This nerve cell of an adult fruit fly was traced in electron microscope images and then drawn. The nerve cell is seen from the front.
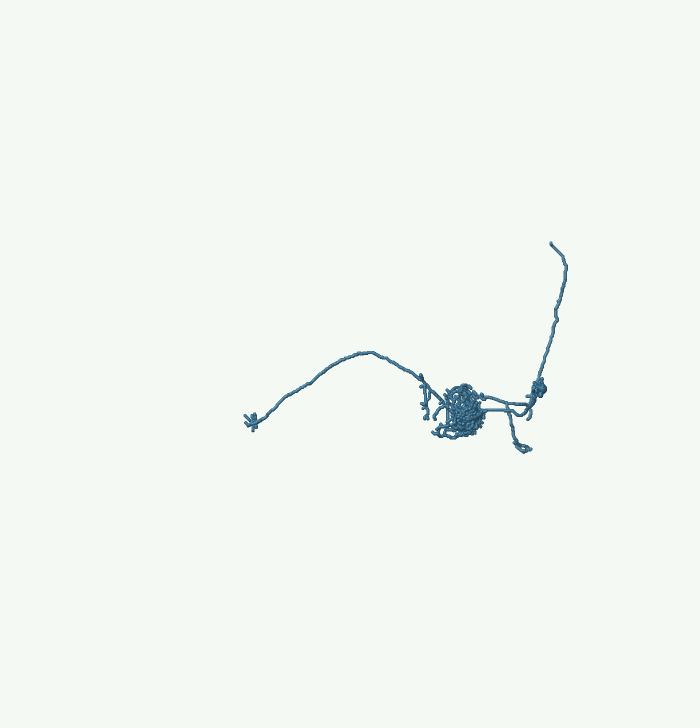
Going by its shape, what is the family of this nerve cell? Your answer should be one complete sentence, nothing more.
The nerve cell is recorded as family hemilineage ALl1_ventral.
